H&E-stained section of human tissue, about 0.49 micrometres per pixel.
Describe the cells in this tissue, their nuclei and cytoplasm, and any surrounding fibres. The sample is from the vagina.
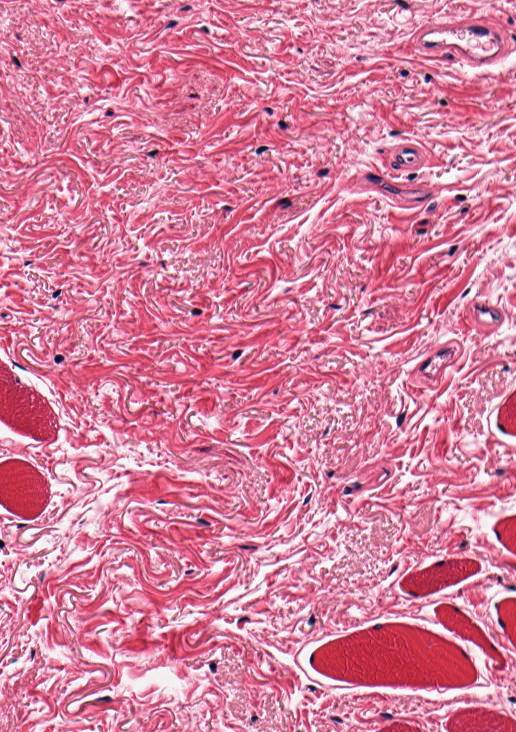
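First, wavy pink collagen bundles in haphazard directions fill most of the field. Second, muscle fibres stain a deeper, more uniform red than the collagen. Third, sparse small dark elongated fibroblast nuclei lie between bundles. Last, a few small blood vessels with plump wall nuclei lie at upper right.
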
